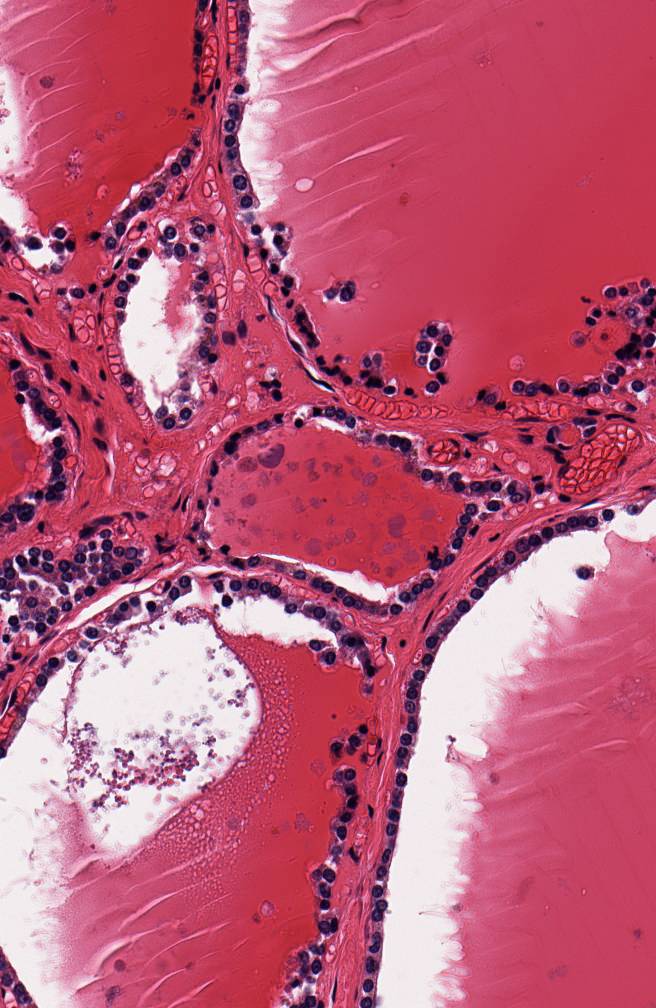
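Thyroid, showing large follicles filled with pink material across most of the field, separated by thin branching septa. Each follicle is lined by a single layer of low cuboidal to flattened cells whose small, round, dark-staining nuclei do not overlap. The septa consist of fibrous tissue with scattered spindle-shaped nuclei.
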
